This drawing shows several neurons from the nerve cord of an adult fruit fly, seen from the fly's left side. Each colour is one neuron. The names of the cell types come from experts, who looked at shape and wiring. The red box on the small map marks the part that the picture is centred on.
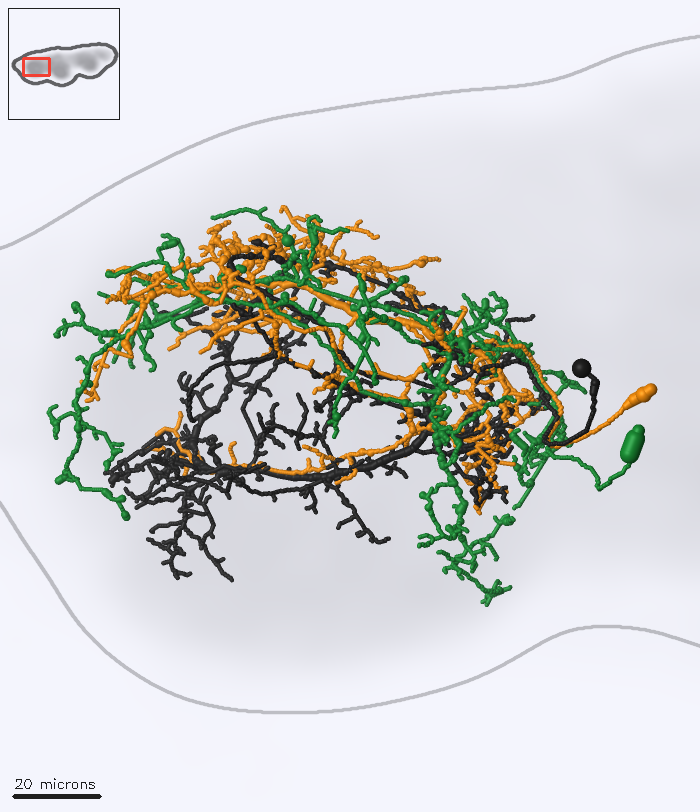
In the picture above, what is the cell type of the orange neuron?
IN03A066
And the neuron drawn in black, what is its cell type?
IN03A075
